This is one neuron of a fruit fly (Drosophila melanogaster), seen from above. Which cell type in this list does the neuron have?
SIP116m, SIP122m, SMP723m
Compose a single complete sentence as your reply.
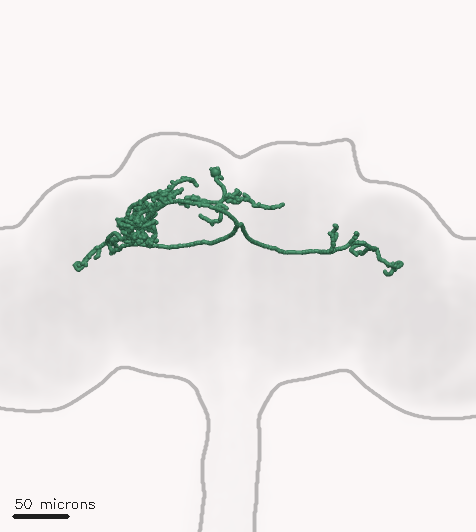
This neuron is included in the cell type SIP122m.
